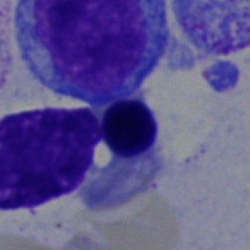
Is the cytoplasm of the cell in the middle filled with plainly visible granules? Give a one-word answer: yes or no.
No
